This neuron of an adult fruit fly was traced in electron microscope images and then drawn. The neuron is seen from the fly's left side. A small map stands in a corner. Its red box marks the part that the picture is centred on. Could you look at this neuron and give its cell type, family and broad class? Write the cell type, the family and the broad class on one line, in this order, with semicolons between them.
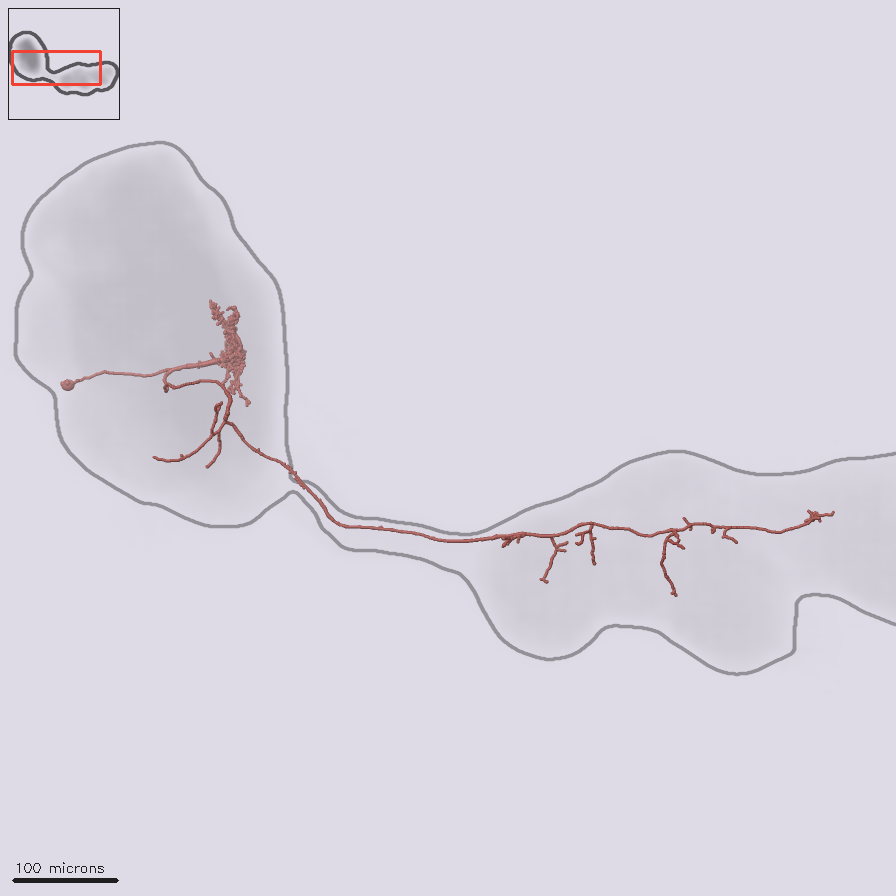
DNb06; DNb; descending neuron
